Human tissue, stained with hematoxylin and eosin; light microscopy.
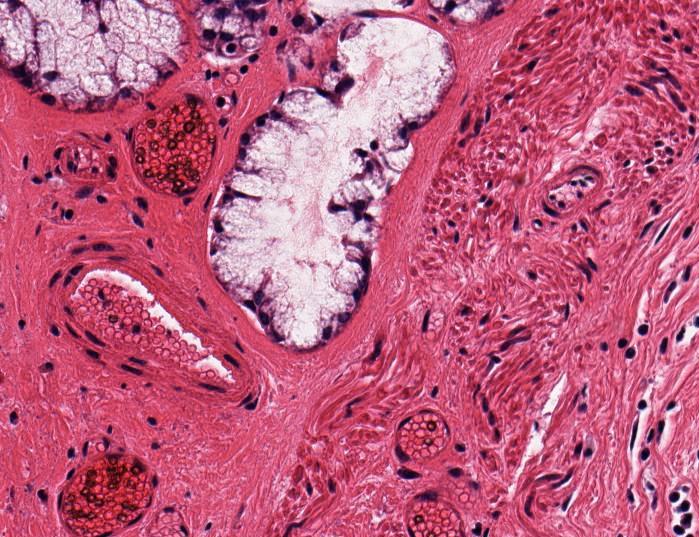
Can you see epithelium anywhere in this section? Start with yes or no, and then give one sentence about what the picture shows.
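Yes. Pale mucous gland acini lie in the upper left and top centre of the field.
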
